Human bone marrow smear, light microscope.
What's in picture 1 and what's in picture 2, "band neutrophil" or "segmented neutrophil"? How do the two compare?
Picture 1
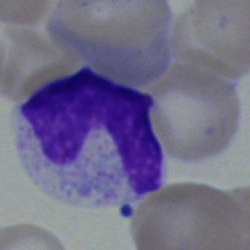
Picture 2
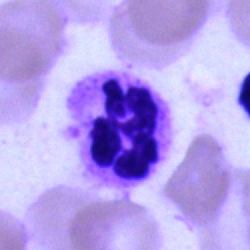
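Going by the two pictures, the band neutrophil is in picture 1 and the segmented neutrophil in picture 2. What catches my eye in picture 1 is the nucleus, bent into an inverted U with both limbs pointing downward.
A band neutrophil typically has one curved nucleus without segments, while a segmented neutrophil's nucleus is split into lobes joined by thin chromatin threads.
The chromatin there stains dense and deep purple, and the cytoplasm is pale lilac-grey.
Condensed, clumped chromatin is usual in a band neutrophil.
Picture 2 shows a roughly round outline, no clear vacuoles in the cytoplasm, and pale red cells surrounding it without overlapping it. Neither picture shows nucleoli. Picture 1 is slightly soft in focus, and a small dark round dot lies just below the cell's lower edge.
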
